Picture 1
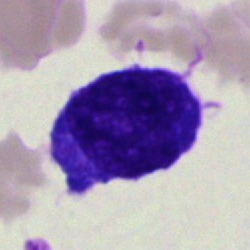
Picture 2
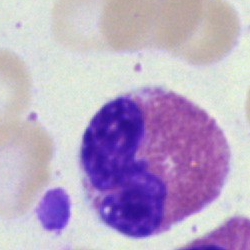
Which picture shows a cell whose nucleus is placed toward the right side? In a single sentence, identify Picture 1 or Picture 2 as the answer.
Picture 1 features a cell with its nucleus shifted toward the right.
